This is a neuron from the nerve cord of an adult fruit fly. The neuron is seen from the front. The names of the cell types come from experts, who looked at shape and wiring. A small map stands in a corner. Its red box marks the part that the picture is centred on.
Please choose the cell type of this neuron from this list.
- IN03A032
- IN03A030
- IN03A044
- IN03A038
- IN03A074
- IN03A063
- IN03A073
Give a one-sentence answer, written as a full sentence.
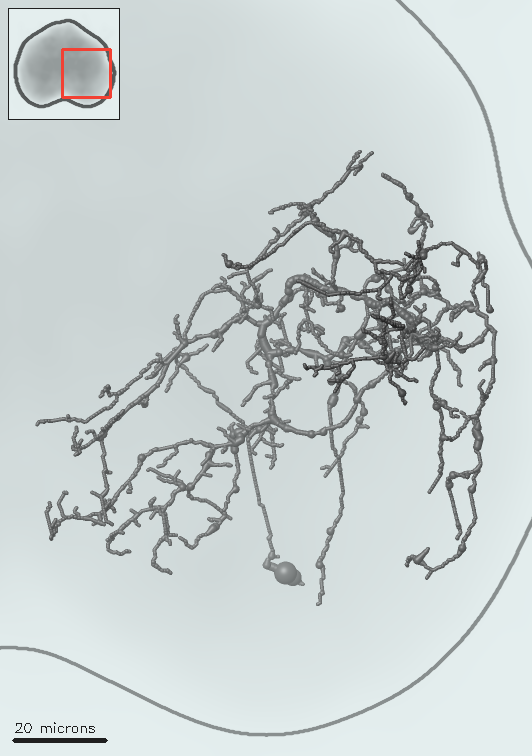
The cell type of this neuron is IN03A044.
